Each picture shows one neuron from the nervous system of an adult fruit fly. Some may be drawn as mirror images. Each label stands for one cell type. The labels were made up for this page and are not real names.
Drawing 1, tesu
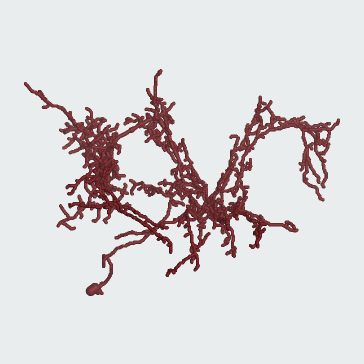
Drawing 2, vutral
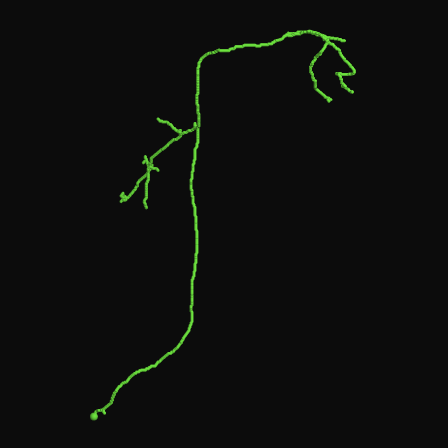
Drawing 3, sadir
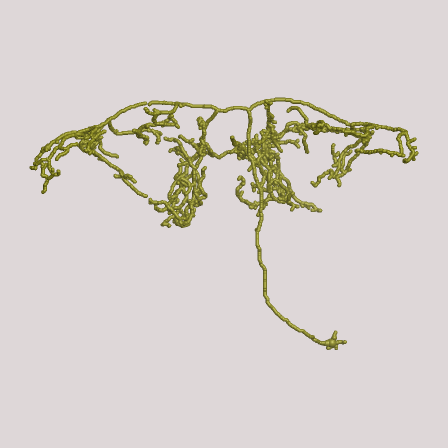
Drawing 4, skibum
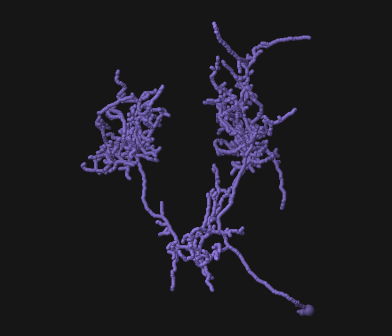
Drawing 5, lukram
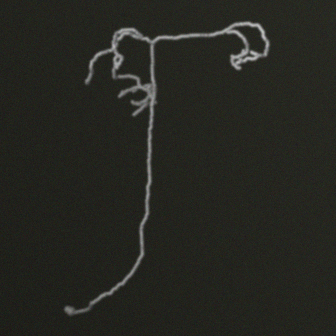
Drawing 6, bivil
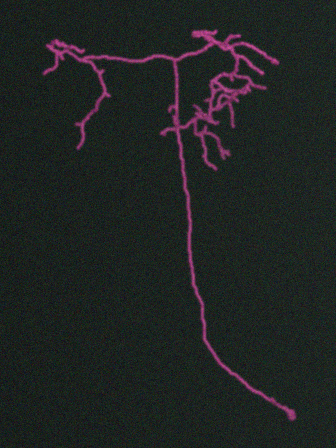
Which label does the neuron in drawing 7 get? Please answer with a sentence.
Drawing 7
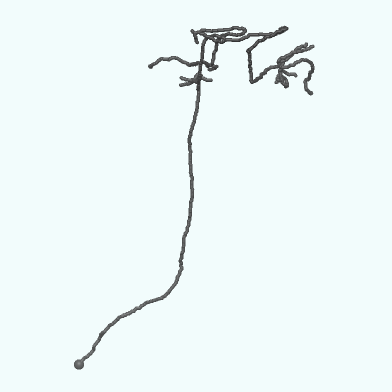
It belongs to vutral.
